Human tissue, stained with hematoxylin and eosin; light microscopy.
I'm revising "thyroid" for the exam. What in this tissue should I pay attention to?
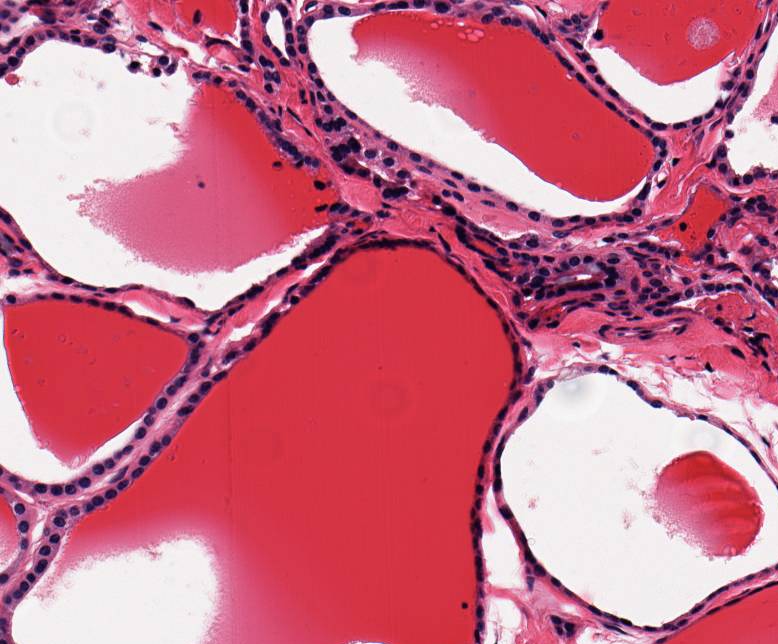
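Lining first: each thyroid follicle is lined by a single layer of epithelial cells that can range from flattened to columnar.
Here the single layer is flattened to low cuboidal, which fits. It runs smoothly around each follicle without papillary folds projecting into the lumens, which hold homogeneous, bright red eosinophilic material.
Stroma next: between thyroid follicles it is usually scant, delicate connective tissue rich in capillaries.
What does not fit is the wider band of cellular pink connective tissue between the follicles in the upper right.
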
